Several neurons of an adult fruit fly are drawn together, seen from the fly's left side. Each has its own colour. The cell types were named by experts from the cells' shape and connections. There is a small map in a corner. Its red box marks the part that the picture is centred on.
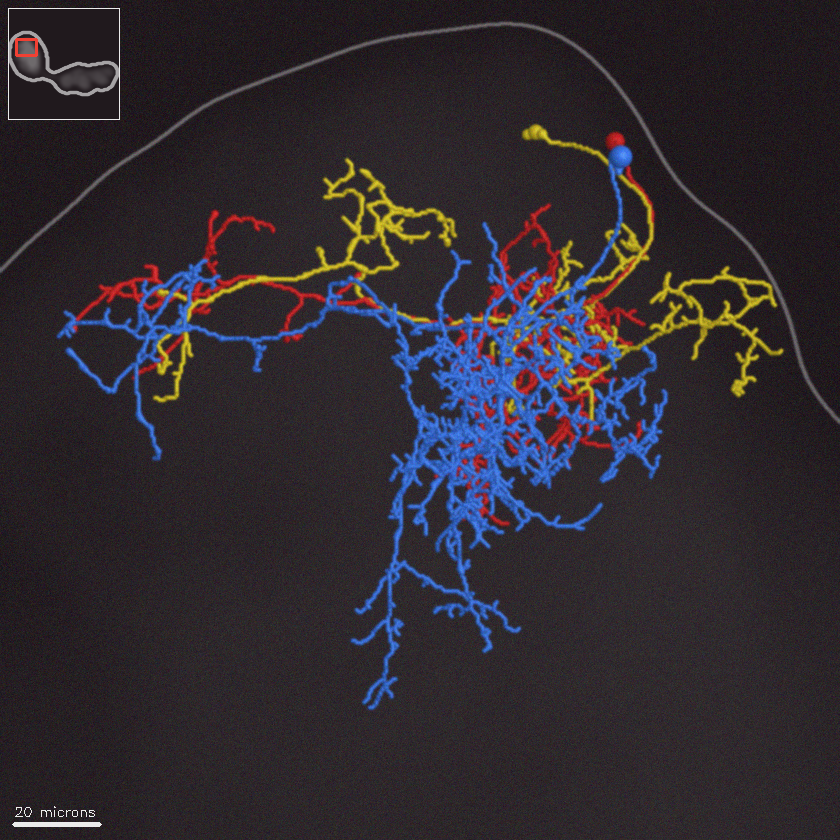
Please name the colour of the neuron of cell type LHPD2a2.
red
